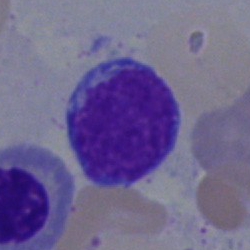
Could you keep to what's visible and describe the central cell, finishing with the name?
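Take your time with the outline: it's round and smooth. Now the cytoplasm, which forms only a thin rim around the nucleus and is deep blue. At the upper left, notice a paler crescent of that cytoplasm. This is a lymphocyte.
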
